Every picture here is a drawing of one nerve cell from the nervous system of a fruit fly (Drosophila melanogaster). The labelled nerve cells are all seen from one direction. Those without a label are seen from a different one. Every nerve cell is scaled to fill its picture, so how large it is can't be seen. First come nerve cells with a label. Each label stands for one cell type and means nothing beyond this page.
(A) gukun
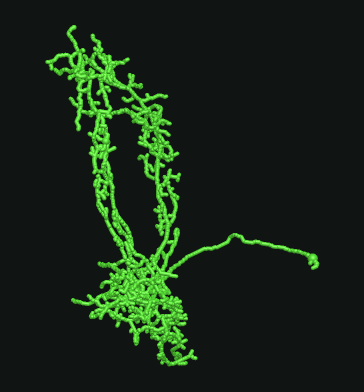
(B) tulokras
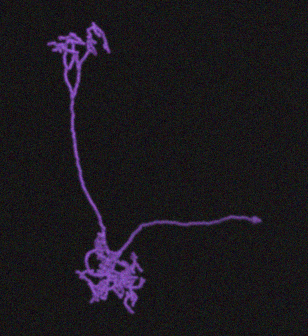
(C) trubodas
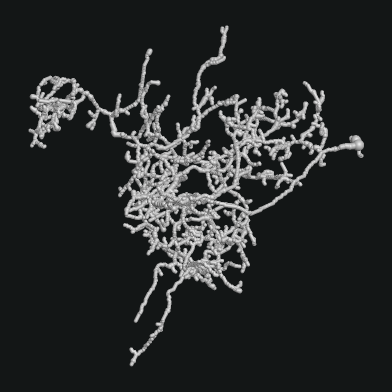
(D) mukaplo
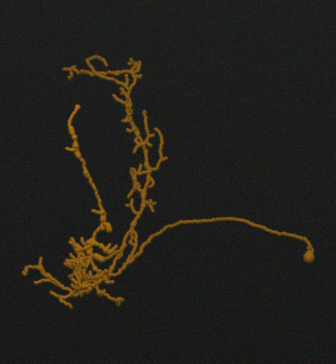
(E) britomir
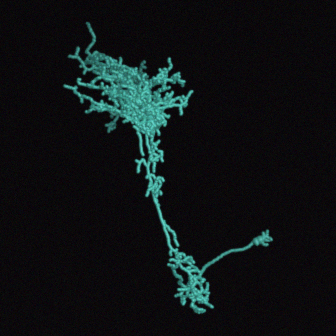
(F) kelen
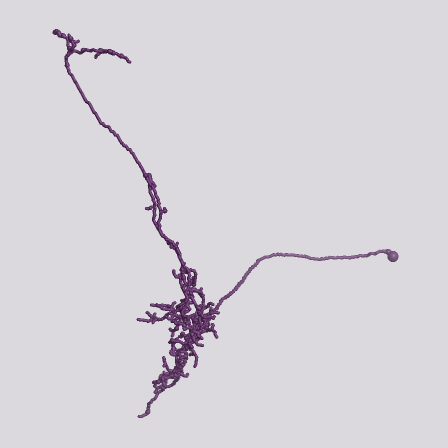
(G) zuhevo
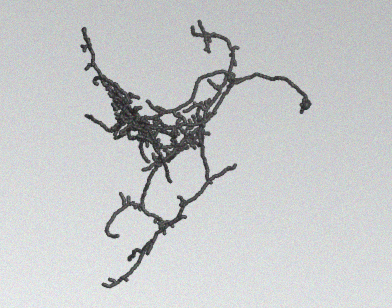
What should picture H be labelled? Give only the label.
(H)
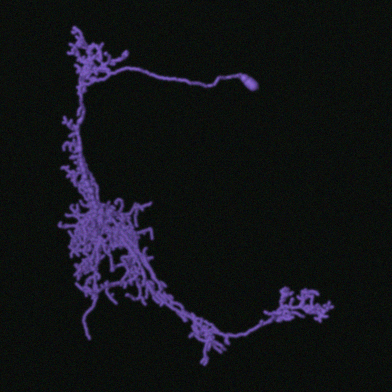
britomir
